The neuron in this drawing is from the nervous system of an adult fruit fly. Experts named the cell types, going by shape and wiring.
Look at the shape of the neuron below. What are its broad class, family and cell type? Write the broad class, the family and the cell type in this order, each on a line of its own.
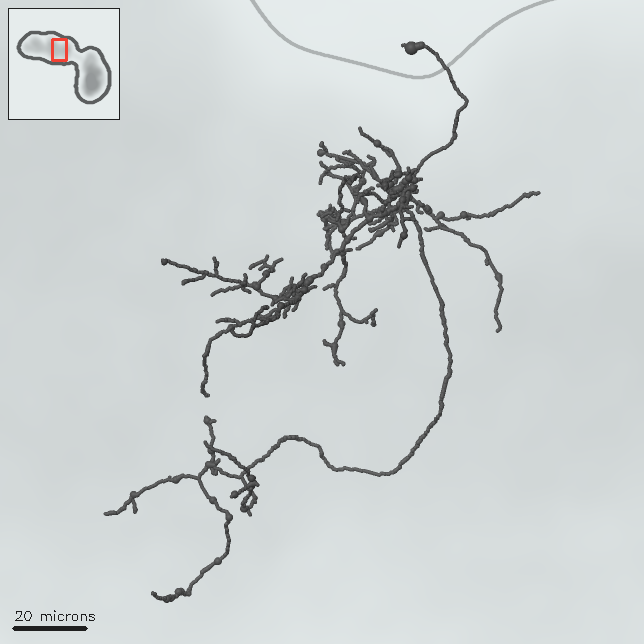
nerve-cord intrinsic neuron
hemilineage 06B
IN06B059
